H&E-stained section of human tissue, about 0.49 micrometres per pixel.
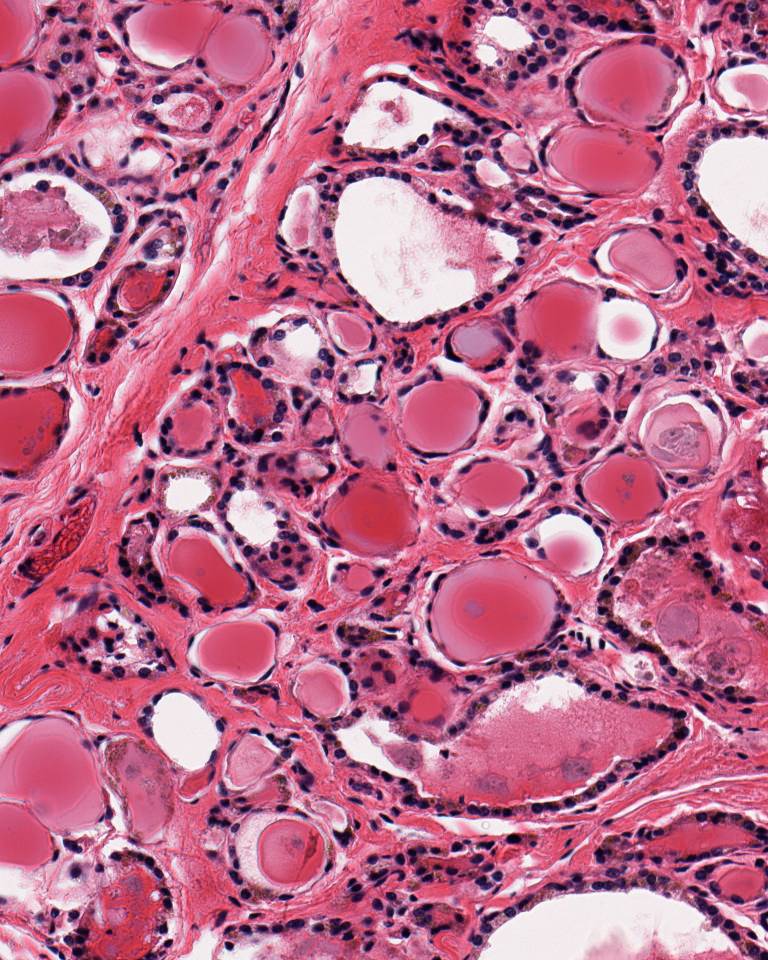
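Thyroid. Notice first the single layer of flattened to cuboidal cells lining each follicle, with small round dark nuclei. Most lumens hold smooth, homogeneous pink colloid, and in many it has shrunk away from the lining, leaving a clear crescent-shaped gap. Now look between the follicles: scattered cells contain golden-brown granular pigment, especially toward the right half.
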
